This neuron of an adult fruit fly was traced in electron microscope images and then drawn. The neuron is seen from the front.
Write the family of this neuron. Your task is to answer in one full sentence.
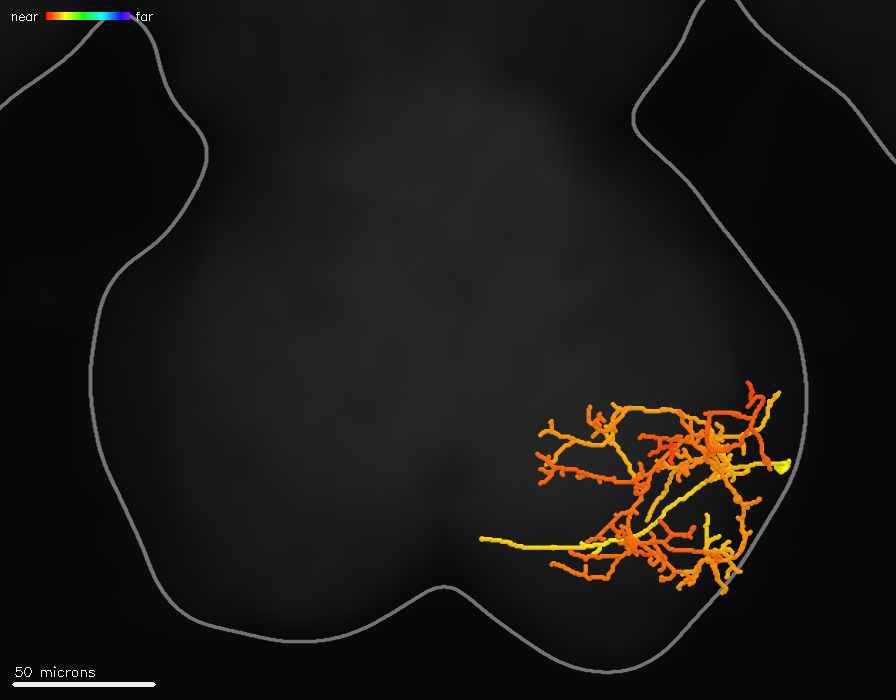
As a matter of family, this neuron is hemilineage 20A.22A.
